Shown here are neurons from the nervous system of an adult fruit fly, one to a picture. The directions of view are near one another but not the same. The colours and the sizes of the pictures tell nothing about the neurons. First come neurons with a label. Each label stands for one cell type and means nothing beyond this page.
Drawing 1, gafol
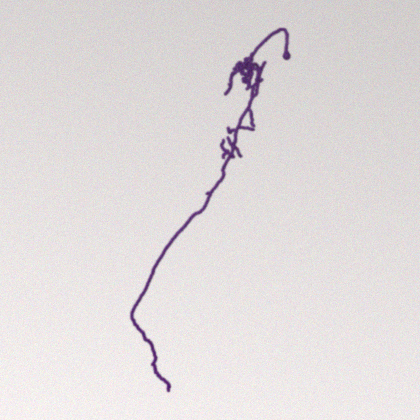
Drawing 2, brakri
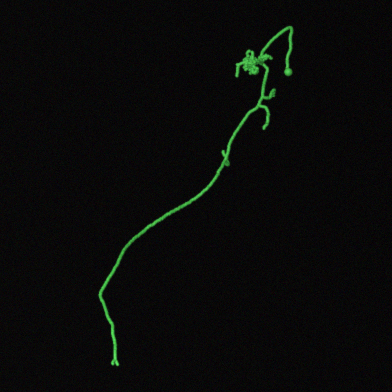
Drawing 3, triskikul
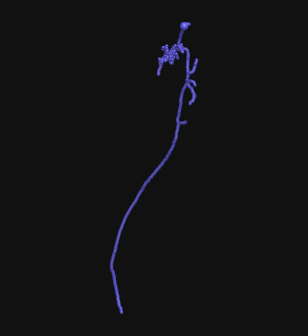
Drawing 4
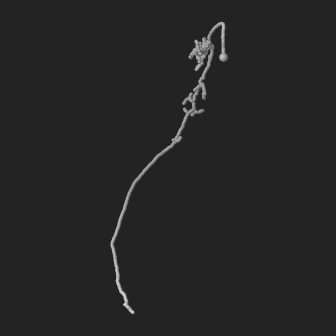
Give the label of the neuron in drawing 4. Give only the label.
gafol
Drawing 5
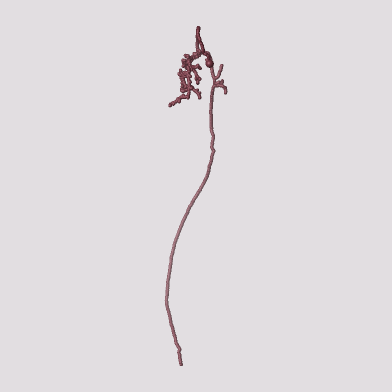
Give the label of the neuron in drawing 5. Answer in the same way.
brakri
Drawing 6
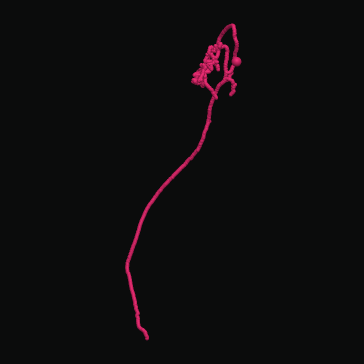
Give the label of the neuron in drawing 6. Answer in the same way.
brakri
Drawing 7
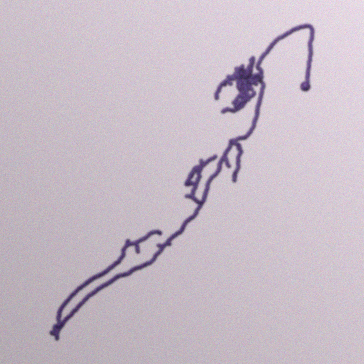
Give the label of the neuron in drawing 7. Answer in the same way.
gafol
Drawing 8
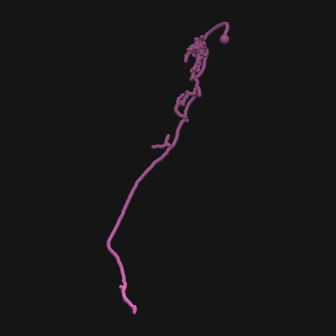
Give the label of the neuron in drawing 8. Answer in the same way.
gafol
